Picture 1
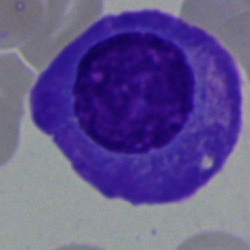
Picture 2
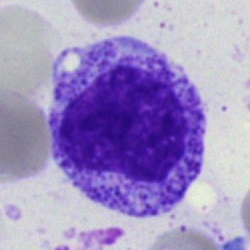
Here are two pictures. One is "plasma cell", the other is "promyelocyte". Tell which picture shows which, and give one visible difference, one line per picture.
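The cell in picture 1 is a plasma cell. No distinct granules are seen in the cytoplasm.
The cell in picture 2 is a promyelocyte. The cytoplasm is packed with coarse dark purple granules.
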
